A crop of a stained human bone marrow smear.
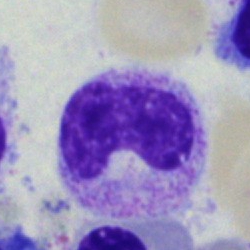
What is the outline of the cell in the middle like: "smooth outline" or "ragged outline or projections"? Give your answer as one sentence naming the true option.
The outline of this cell is free of projections and smooth.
